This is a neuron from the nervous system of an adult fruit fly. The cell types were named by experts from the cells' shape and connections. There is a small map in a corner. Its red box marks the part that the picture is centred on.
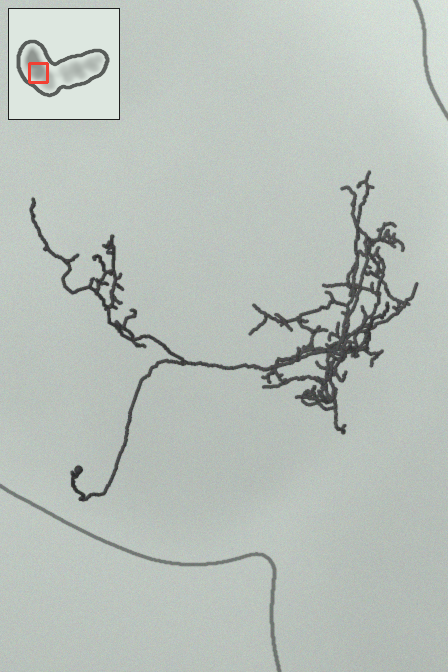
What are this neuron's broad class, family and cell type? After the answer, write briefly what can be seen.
Its broad class is central-brain intrinsic neuron. Its family is hemilineage LALa1_posterior. Its cell type is WED020_a. Dozens of branch ends can be seen. In this view it is about as wide as it is tall.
